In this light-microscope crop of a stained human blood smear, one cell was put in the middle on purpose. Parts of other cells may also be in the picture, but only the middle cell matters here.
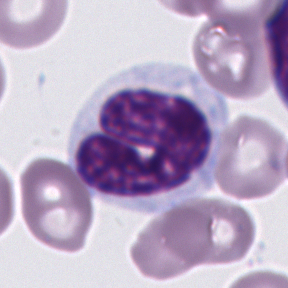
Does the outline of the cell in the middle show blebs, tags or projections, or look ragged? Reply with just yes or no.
No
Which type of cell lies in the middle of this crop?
band neutrophil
